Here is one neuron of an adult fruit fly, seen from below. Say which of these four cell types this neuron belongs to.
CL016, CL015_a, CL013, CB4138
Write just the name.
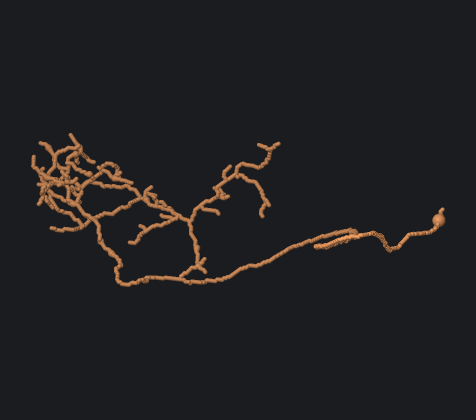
CB4138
